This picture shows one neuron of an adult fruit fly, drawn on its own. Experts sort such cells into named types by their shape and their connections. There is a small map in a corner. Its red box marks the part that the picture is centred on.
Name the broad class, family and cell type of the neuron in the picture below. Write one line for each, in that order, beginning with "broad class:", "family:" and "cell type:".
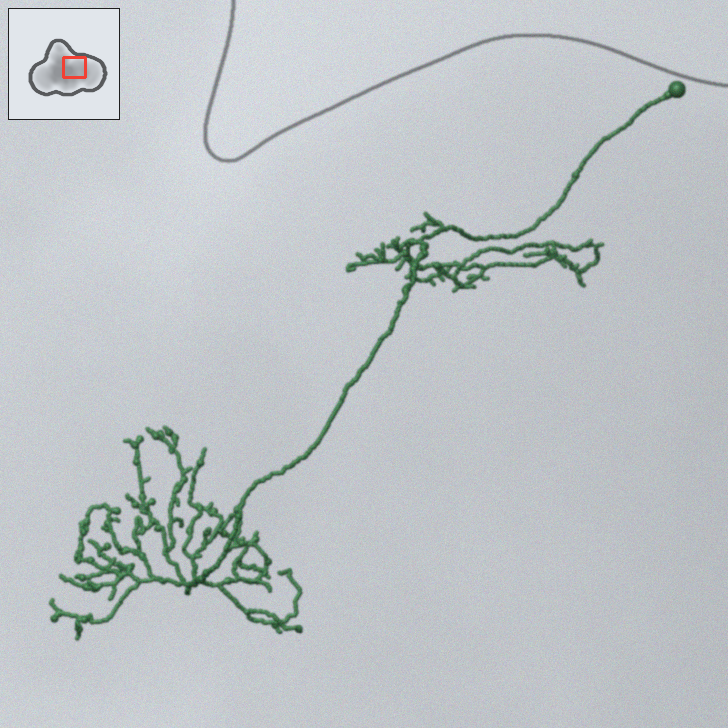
broad class: central-brain intrinsic neuron
family: hemilineage DL1_dorsal
cell type: FB2J_b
